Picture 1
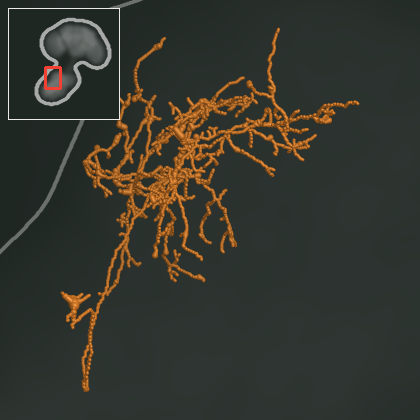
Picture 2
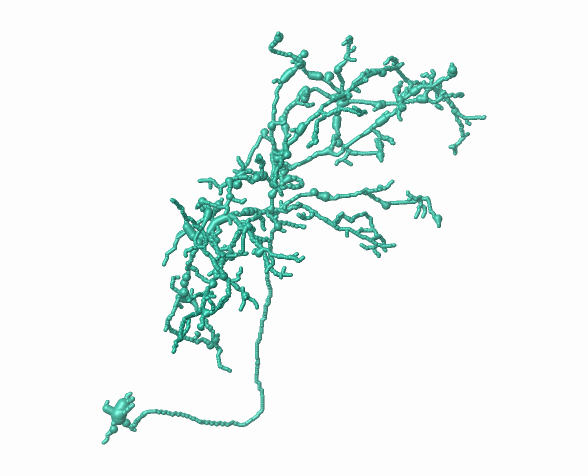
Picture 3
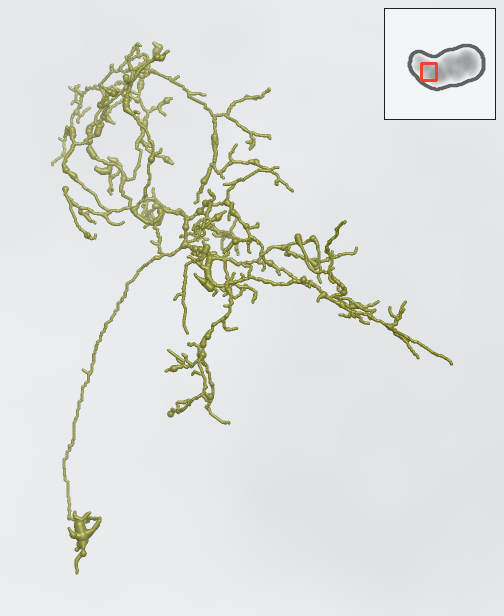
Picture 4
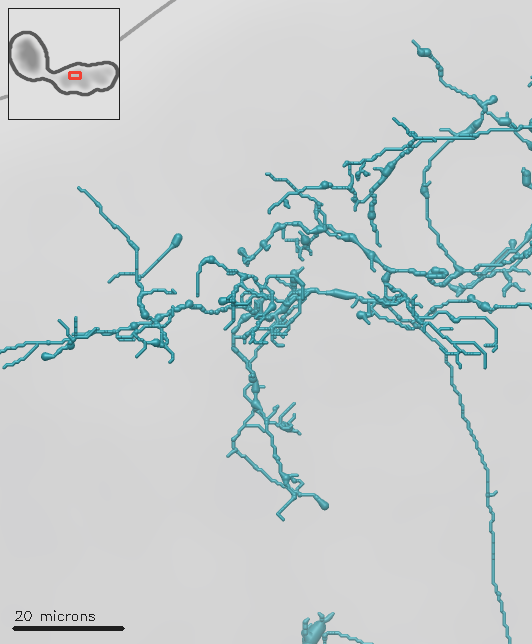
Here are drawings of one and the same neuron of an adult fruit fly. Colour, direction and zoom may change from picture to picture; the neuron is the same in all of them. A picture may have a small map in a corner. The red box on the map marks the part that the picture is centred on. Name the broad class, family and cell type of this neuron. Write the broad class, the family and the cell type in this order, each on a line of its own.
nerve-cord intrinsic neuron
hemilineage 16B
IN16B063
